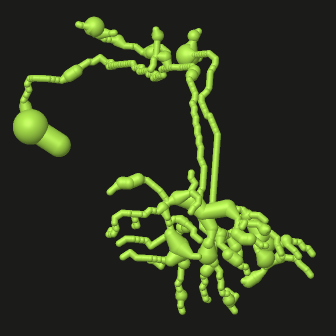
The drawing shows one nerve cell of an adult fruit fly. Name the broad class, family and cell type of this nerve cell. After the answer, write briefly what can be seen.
Its broad class is optic-lobe intrinsic neuron. The family is T. Its cell type is T4a. The cell body can be seen on the left of the picture. In this view it is about as wide as it is tall.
